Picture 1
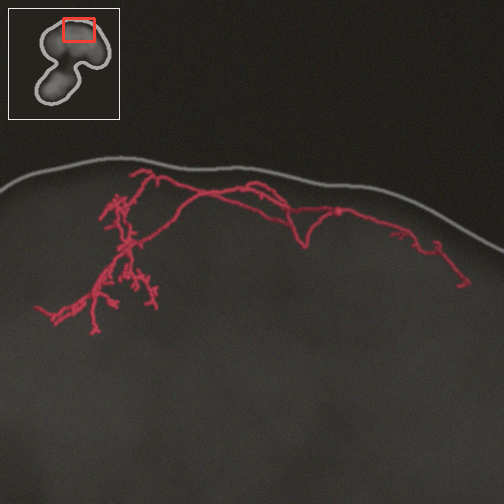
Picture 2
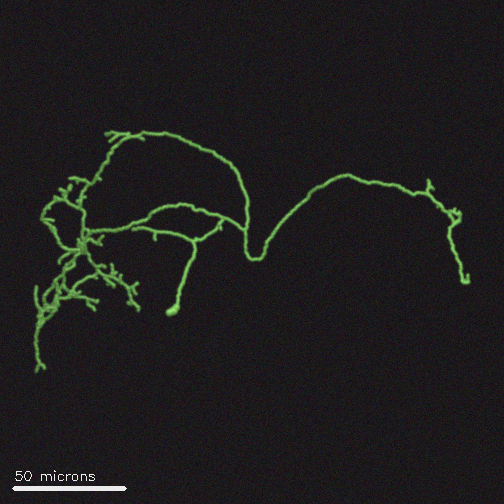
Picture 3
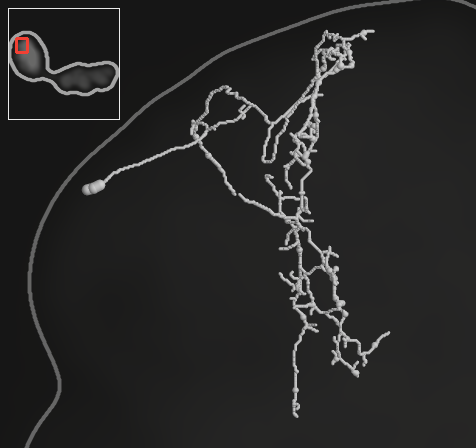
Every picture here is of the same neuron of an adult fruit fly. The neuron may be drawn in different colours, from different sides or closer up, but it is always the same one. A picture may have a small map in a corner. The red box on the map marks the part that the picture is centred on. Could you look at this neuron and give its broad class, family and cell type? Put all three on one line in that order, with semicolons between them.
central-brain intrinsic neuron; hemilineage SMPad1; SMP106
